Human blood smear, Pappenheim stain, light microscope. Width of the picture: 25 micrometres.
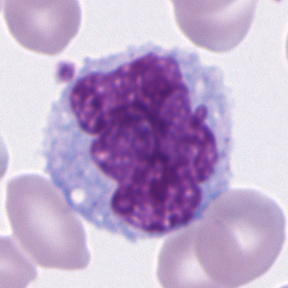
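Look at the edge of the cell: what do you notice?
The outline is roughly round, with a finely bumpy edge.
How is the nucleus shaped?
It is irregular and folded into several overlapping lobes.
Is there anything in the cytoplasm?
No coarse coloured granules, but one small clear vacuole sits in the lower-left part.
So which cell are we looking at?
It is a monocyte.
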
